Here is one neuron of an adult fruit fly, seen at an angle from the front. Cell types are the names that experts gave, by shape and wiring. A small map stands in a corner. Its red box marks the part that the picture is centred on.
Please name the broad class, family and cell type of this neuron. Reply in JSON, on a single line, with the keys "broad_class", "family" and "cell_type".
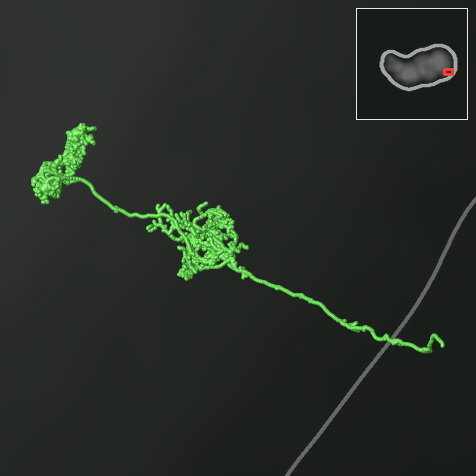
{"broad_class": "optic-lobe intrinsic neuron", "family": "L", "cell_type": "L5"}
